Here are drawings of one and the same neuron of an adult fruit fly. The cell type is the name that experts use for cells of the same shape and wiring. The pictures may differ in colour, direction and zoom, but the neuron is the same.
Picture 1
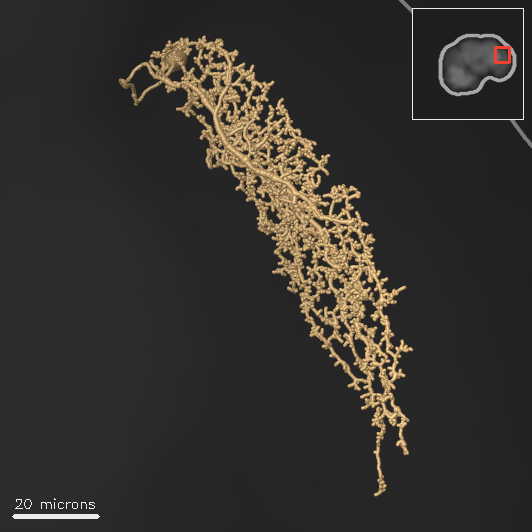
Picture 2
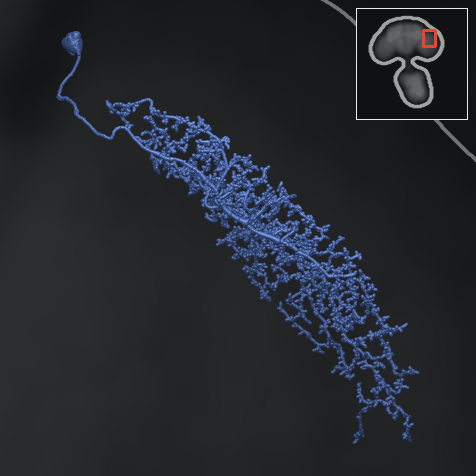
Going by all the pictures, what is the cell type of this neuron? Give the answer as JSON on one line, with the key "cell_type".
{"cell_type": "Pm7"}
